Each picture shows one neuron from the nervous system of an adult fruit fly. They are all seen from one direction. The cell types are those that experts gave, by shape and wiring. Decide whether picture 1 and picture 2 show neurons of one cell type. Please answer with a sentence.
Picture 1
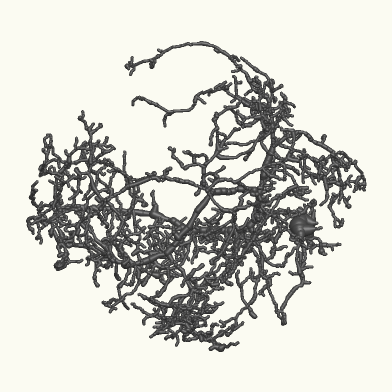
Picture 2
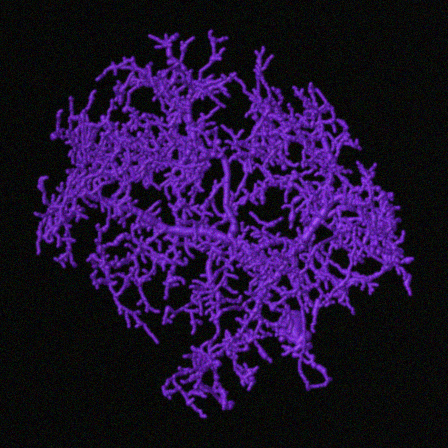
They are of different cell types.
